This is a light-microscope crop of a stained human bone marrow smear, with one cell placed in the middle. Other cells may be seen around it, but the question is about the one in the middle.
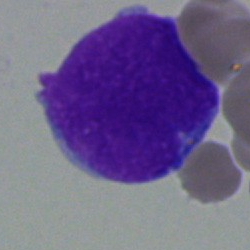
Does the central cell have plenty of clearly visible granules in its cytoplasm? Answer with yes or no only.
No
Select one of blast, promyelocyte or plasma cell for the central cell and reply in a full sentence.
At the center of the crop sits a blast.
